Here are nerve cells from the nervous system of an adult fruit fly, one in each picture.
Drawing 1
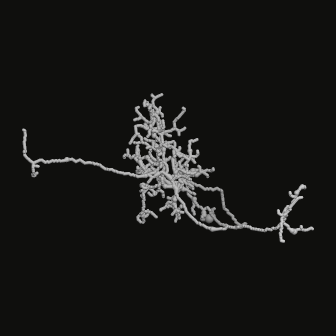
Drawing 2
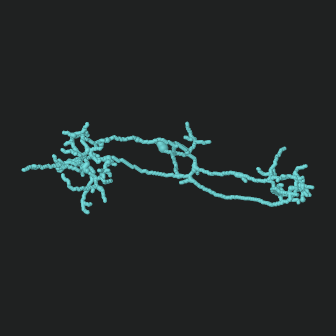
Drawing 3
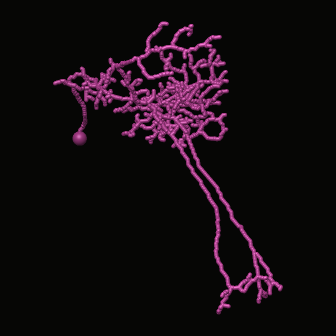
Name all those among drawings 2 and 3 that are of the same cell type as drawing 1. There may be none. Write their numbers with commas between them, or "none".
3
